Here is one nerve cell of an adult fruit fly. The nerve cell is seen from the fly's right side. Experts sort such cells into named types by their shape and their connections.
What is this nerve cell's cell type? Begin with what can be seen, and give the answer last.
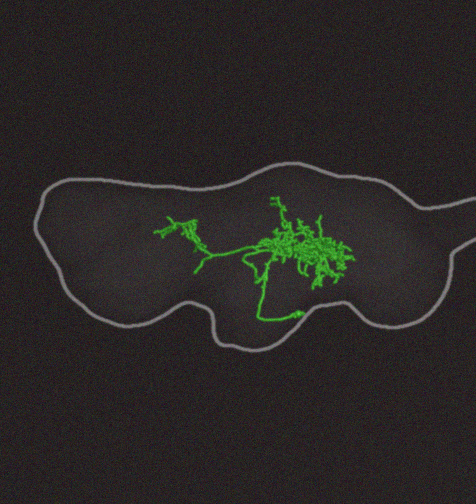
Its cell body lies in the middle of the picture. In this view it is wider than it is tall. This is a nerve-cord intrinsic neuron. The cell type is IN04B006.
